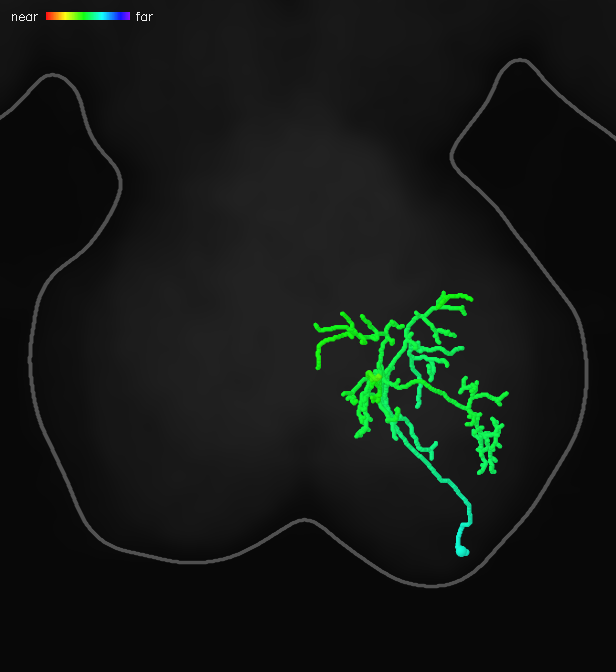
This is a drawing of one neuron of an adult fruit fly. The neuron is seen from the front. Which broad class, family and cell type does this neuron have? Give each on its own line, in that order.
nerve-cord intrinsic neuron
hemilineage 21A
IN21A040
